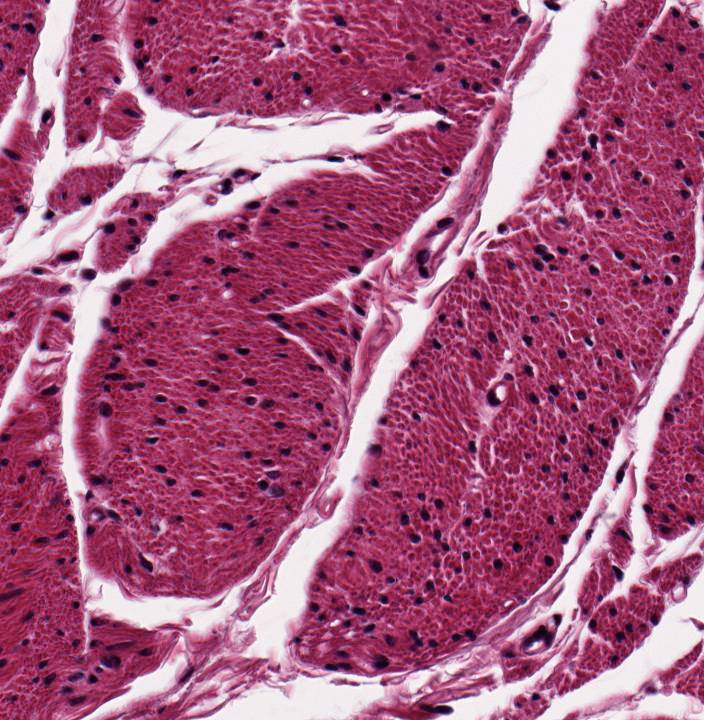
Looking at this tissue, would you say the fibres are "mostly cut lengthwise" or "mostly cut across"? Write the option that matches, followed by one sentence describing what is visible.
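Mostly cut across. Within the bundles the muscle cells are cut mostly in cross section, forming a fine mosaic of small rounded profiles.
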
